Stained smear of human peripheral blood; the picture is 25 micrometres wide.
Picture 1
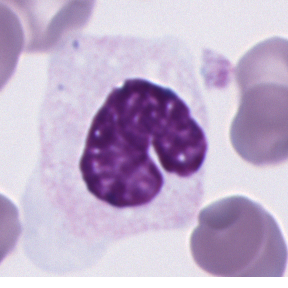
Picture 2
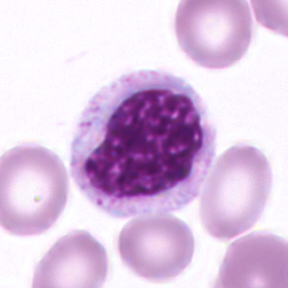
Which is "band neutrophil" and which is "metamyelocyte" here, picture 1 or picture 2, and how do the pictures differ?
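Picture 1: band neutrophil. Picture 2: metamyelocyte. Outline: band neutrophil irregular and angular; metamyelocyte round and smooth, no surface projections. Metamyelocyte nucleus: oval, shallow notch on the left side, about 11 by 9 micrometres, about 60% of cell area; cell about 13 micrometres across.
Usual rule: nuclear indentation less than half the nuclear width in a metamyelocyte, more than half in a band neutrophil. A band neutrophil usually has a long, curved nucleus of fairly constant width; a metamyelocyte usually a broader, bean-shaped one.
Chromatin in both: dark purple clumps with paler gaps between; coarse in the metamyelocyte.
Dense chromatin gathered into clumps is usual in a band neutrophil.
Nucleoli: no distinct ones in the band neutrophil, none in the metamyelocyte. Granules: fine, pinkish-lilac, through most of the band neutrophil cytoplasm; fine, reddish-purple, scattered through the metamyelocyte cytoplasm. Band neutrophil: lower left cytoplasm paler blue-grey and largely granule-free; small granular fragment against the upper right edge. Metamyelocyte: no vacuoles.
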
